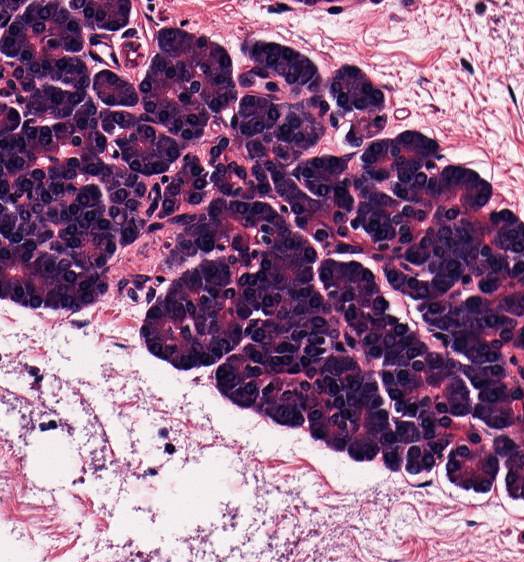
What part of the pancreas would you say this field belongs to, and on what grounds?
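Piece by piece: this is exocrine pancreas. Dense, dark purple cellular tissue fills the upper left and runs as a broad band diagonally down to the right edge. Its cells sit in rounded, lobulated nests and small acinus-like clusters, with round, dark nuclei of fairly even size, and no large open lumina among them.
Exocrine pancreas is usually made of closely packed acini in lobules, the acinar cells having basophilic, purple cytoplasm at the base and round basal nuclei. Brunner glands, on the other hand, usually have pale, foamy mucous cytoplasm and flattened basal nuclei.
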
